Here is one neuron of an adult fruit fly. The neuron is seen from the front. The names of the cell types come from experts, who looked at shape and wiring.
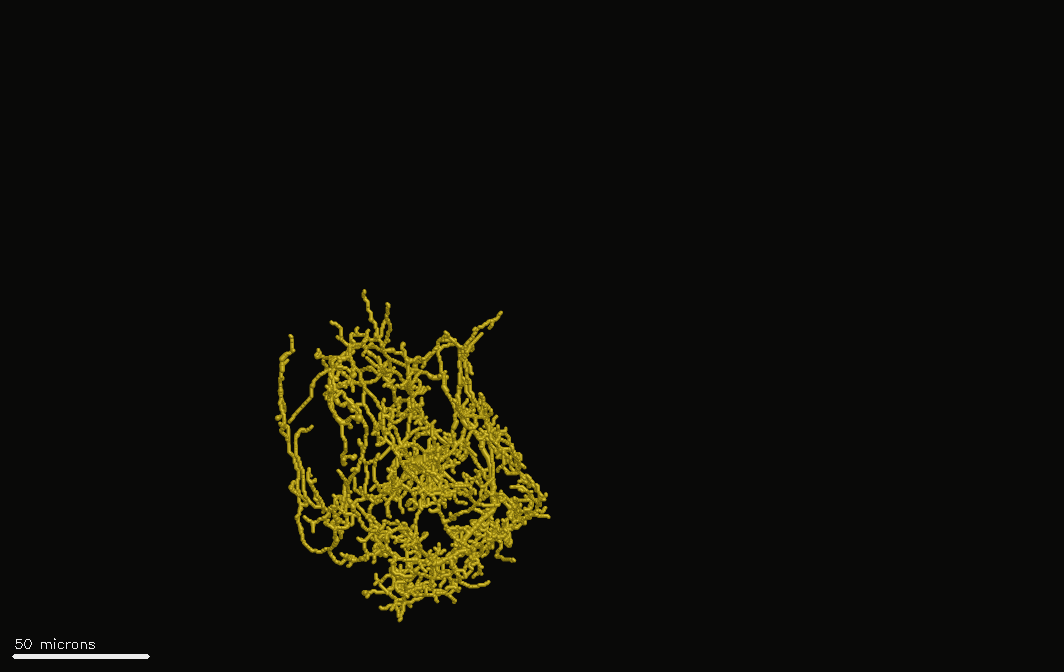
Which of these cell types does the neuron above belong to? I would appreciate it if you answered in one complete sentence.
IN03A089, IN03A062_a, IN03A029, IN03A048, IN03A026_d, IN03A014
To the cell type IN03A014 belongs this neuron.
